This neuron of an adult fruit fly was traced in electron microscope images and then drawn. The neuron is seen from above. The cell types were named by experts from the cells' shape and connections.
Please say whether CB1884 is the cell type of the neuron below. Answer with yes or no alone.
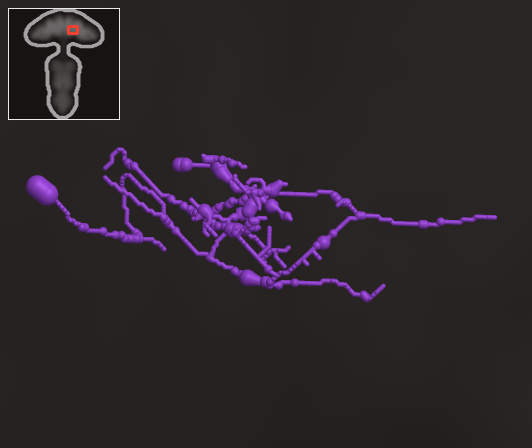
yes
